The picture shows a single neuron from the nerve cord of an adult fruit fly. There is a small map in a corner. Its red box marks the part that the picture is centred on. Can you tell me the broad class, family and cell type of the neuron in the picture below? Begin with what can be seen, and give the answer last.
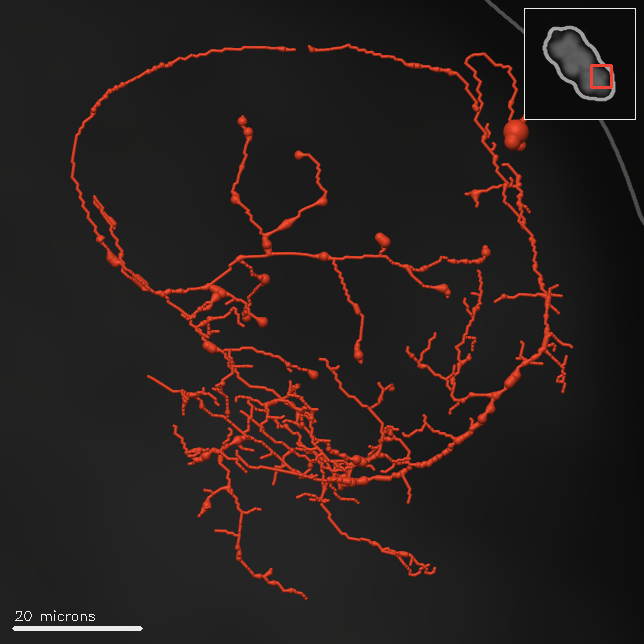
From top to bottom in the picture it spans about 90 microns. As drawn here it is about as wide as it is tall. Its broad class is nerve-cord intrinsic neuron. Its family is hemilineage 09A. The cell type is IN09A088.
